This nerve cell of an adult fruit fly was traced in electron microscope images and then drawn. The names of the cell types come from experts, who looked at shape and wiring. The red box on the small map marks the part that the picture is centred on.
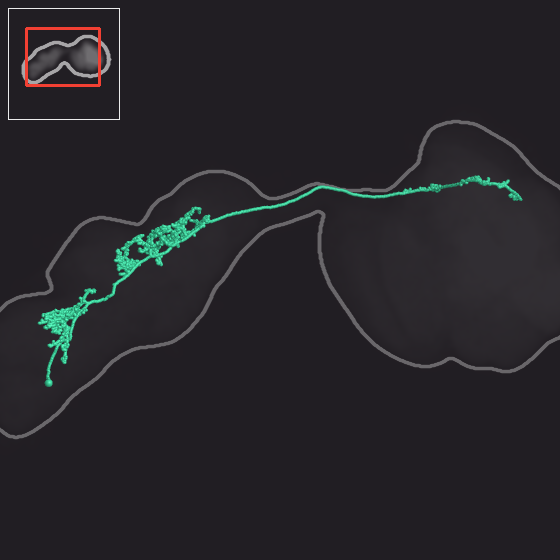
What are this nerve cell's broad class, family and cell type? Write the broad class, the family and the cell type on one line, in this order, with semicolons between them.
ascending neuron; hemilineage 08B; AN08B034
